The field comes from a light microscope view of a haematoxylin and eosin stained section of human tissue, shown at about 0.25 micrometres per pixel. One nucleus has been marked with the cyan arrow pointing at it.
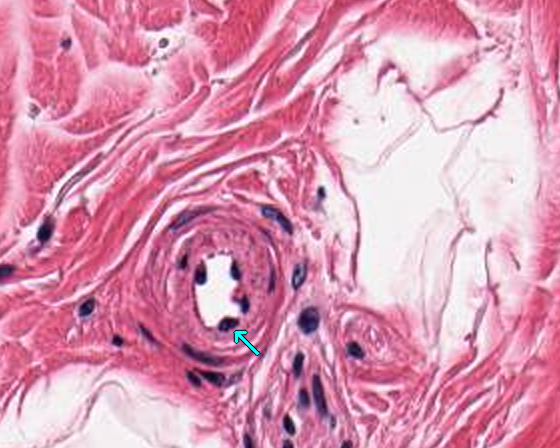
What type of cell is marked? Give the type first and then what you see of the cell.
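This is an endothelial cell. The nucleus is dark and evenly stained, with an oval, slightly bean-like shape and a smooth edge. The nucleus bulges from the lower edge of the lumen into the open space. No distinct cytoplasm can be made out around the nucleus; at most a thin pink rim lies against the vessel wall. It lines the inner surface of a small round vessel, one of several dark nuclei spaced around the lumen, with concentric pink layers of wall outside it.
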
